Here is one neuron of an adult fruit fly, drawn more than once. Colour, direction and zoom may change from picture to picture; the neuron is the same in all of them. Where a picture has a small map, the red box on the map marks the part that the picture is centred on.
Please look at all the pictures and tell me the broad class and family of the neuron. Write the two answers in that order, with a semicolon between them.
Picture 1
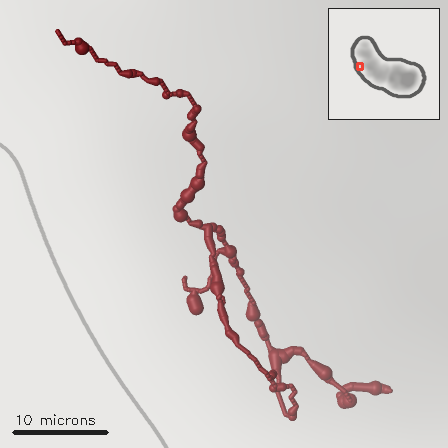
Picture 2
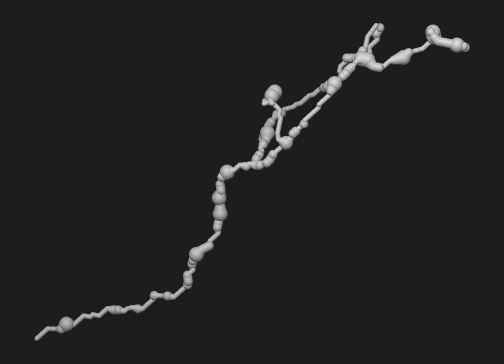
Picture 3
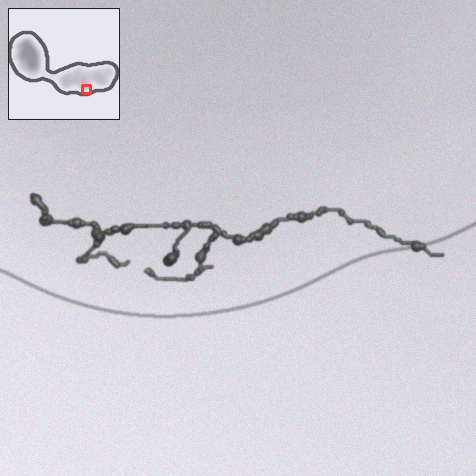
sensory neuron entering the nerve cord; class mechanosensory tactile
